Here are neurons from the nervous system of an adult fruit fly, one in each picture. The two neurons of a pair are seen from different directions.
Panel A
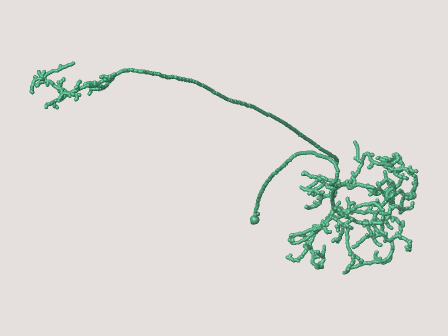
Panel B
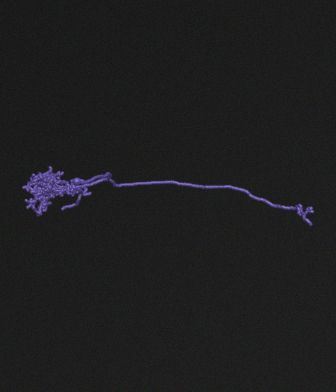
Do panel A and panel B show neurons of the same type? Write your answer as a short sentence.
They are of the same cell type.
